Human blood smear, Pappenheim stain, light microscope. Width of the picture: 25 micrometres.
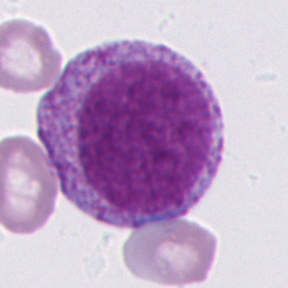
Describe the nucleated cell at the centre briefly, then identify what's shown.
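The nucleus sits off-centre, shifted toward the right side of the cell. Its cytoplasm is bluish-lilac, with fine purple granules scattered throughout. On the left side of the nucleus, a paler zone of cytoplasm borders it. This cell is a promyelocyte.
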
